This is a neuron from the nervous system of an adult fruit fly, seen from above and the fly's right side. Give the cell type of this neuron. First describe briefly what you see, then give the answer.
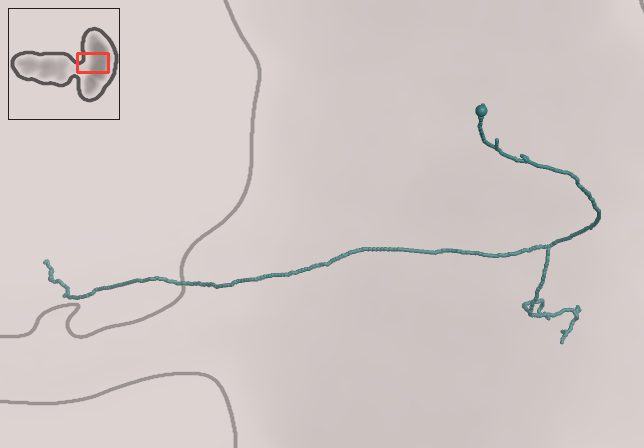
Its cell body lies at the upper right of the picture. There are a dozen or fewer branch ends. Its cell type is PI3.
